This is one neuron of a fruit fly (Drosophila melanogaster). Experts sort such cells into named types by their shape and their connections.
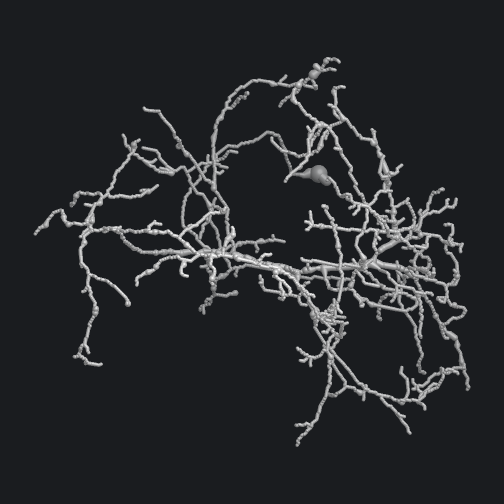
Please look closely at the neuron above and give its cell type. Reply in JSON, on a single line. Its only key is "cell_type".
{"cell_type": "IN04B013"}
